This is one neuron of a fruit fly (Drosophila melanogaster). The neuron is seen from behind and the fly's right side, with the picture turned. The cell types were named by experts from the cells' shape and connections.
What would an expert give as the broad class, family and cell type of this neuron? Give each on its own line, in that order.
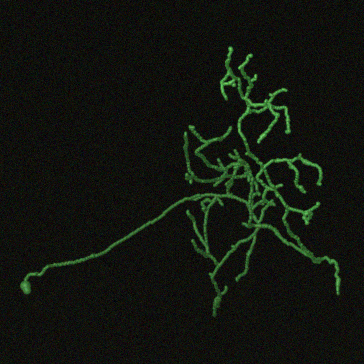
nerve-cord intrinsic neuron
hemilineage 06A
IN06A076_b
